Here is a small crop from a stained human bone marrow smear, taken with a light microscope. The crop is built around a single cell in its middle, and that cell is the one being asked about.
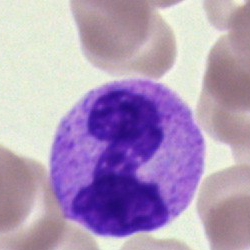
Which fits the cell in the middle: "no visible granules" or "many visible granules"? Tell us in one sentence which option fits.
Within the cytoplasm of the cell there are many visible granules.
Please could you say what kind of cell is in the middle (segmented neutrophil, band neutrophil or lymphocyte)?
segmented neutrophil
